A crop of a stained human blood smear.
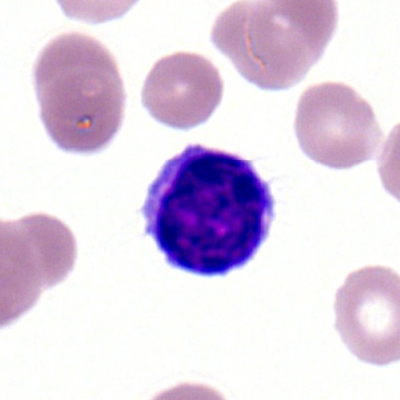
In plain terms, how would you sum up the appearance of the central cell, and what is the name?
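No nucleoli are visible within the nucleus. Cytoplasm shows only as a very thin rim of paler lilac, clearest at the left edge, and no granules are seen in it. Fine hair-like projections extend from the surface, most visibly on the right side. The cell is a lymphocyte.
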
